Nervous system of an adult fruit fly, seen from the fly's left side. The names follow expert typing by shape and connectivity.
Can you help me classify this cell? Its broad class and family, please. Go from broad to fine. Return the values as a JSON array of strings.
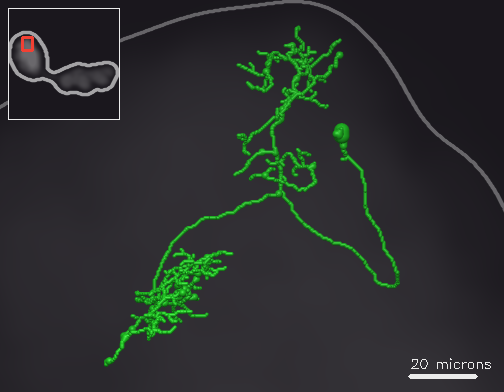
["central-brain intrinsic neuron", "hemilineage SIPp1"]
